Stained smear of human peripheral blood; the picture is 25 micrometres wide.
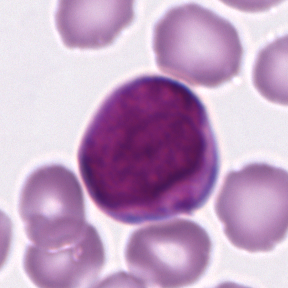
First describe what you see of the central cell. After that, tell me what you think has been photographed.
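The chromatin stains deep purple in a fine, stippled pattern rather than in coarse blocks. Visible cytoplasm lies mainly along the lower edge of the cell, where it forms a pale bluish crescent. No distinct granules are present in the cytoplasm. The cell surface has no projections or hair-like extensions. The cell is a myeloblast.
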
